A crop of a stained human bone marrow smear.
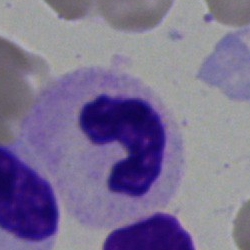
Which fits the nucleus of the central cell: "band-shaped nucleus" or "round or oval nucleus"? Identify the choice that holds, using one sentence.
It is a curved band, without separate lobes, that the nucleus forms.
